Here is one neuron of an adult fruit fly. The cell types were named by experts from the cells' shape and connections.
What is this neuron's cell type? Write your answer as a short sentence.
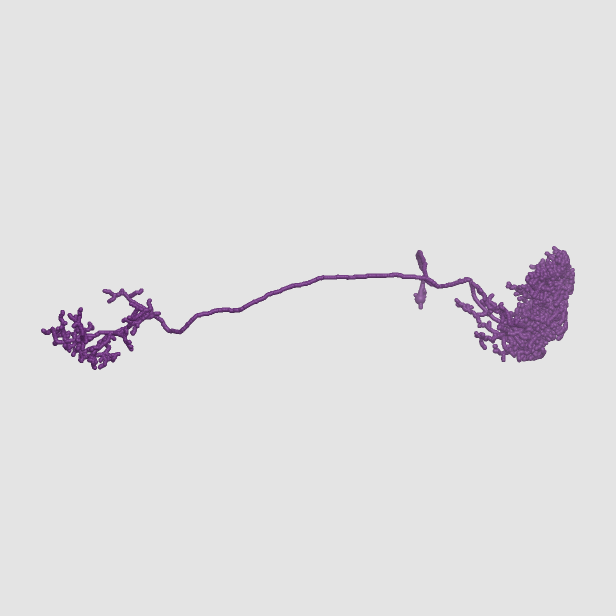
The cell type is PVLP018.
